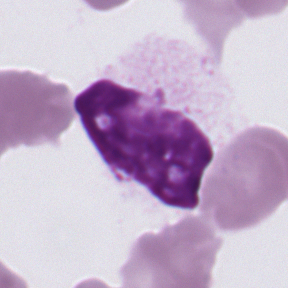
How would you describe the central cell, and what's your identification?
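A single unlobed nuclear mass runs from upper left to lower right, with an angular outline and fairly straight edges. Fine pinkish granules lie mostly above and to the right of it, in very pale, nearly colourless cytoplasm. The cell is a segmented neutrophil.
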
